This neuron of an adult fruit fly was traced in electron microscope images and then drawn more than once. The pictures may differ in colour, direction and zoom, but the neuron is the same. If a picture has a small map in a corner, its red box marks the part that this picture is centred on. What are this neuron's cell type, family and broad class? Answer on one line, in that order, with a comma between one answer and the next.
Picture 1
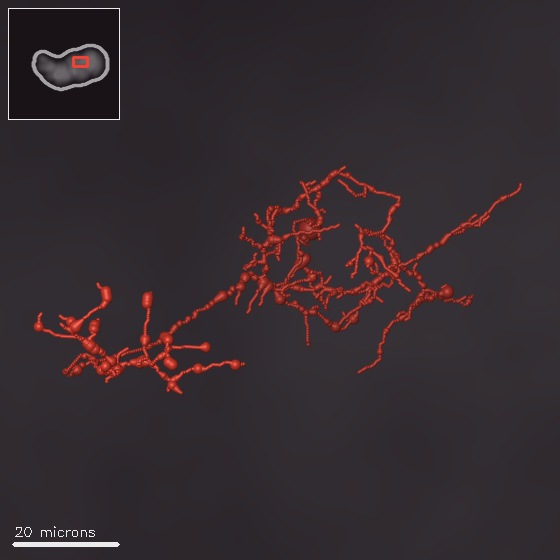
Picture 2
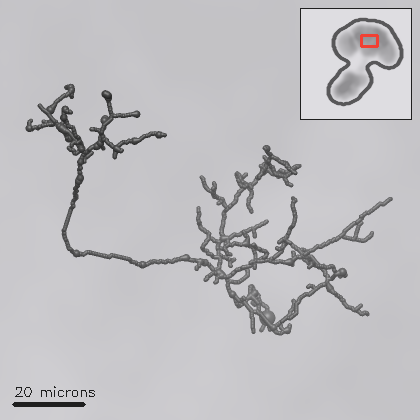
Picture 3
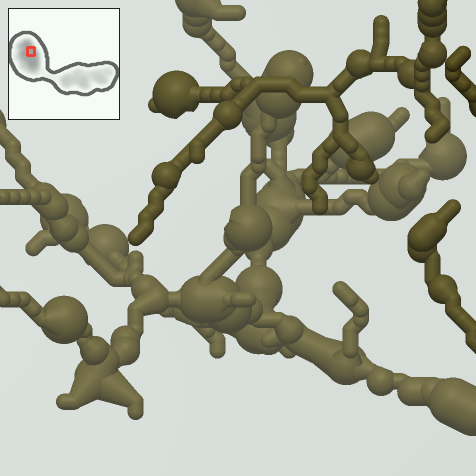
CB2783, hemilineage DM6_posterior, central-brain intrinsic neuron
